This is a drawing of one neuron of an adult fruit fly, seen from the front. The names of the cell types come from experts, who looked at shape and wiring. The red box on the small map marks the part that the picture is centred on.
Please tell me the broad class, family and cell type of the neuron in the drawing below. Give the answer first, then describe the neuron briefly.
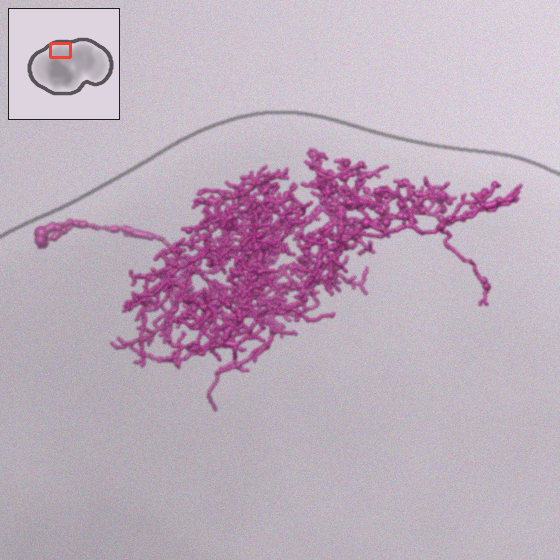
This is a central-brain intrinsic neuron. The family is hemilineage SLPpl1. It is of cell type SLP376. Its cell body lies on the left of the picture. The picture shows more than a hundred branch ends.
